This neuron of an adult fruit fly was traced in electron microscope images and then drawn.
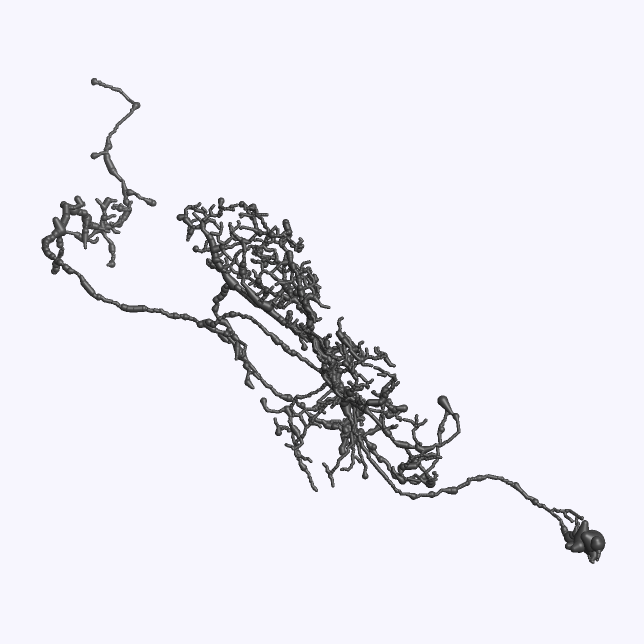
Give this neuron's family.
hemilineage ALv2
